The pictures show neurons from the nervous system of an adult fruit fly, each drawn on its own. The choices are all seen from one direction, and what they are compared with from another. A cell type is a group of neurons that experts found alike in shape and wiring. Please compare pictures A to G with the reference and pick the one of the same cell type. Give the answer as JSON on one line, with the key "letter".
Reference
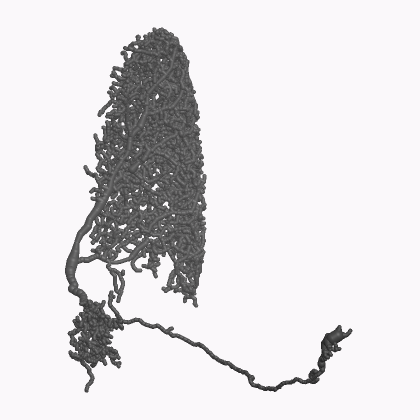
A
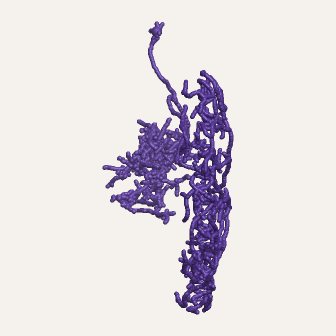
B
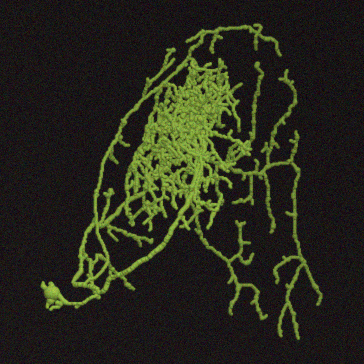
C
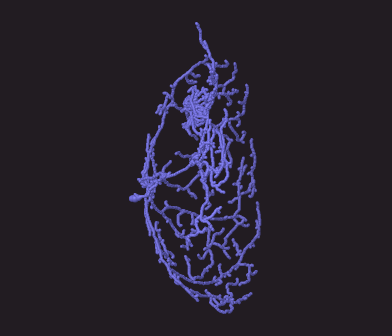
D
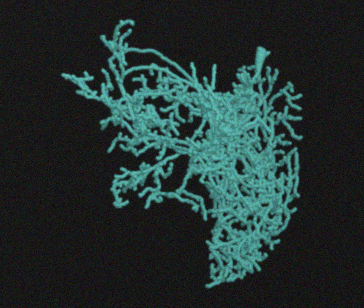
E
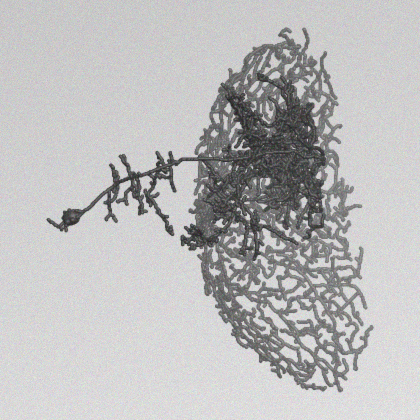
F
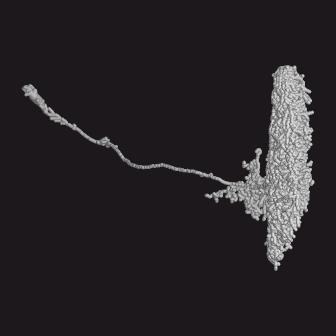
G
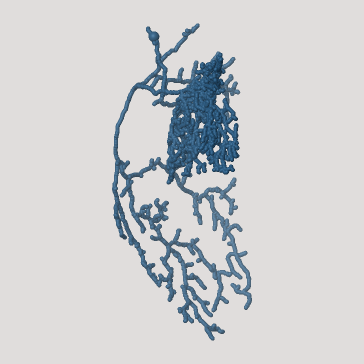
{"letter": "F"}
